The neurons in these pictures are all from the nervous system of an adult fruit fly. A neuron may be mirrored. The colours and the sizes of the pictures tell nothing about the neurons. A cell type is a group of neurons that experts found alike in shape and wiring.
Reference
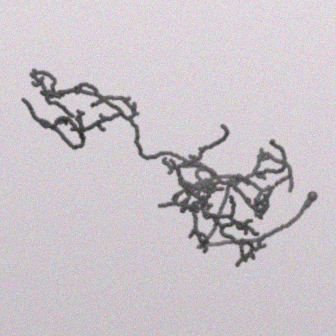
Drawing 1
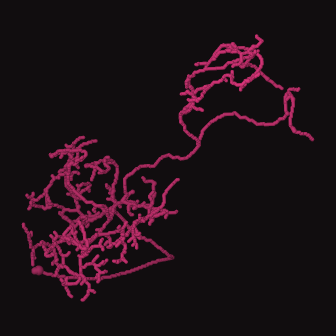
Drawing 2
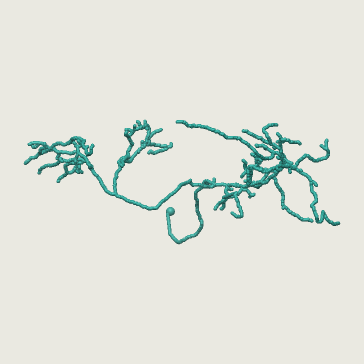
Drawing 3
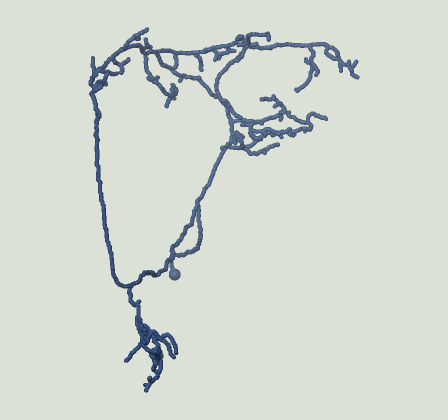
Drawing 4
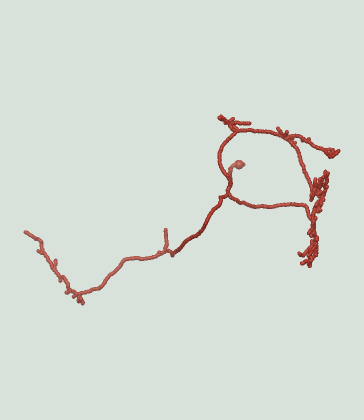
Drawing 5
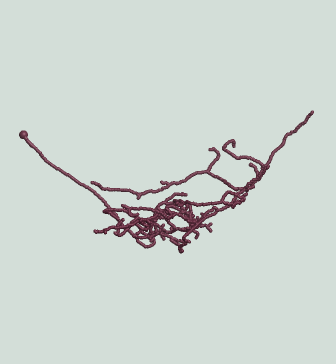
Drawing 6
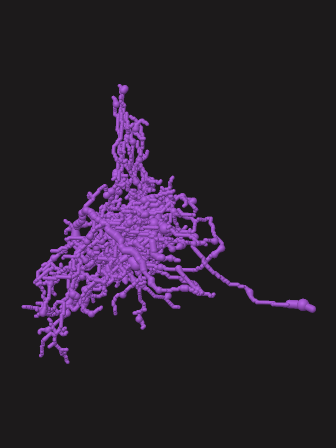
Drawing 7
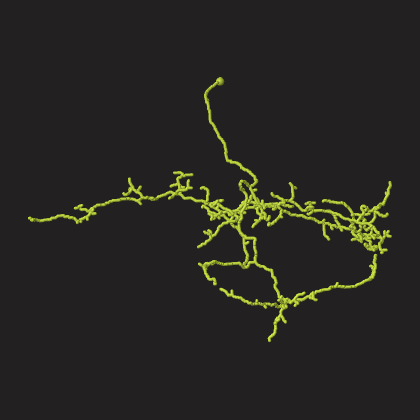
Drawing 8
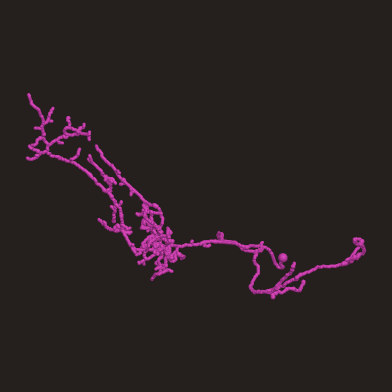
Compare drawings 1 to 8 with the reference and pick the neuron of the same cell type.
1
